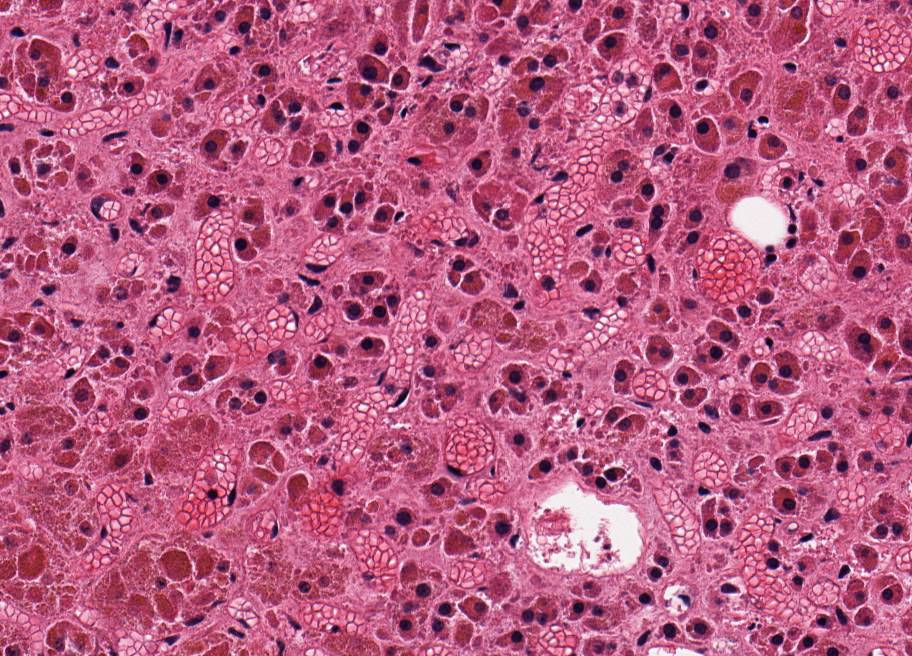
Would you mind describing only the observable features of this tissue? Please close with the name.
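Across the whole field, cells form small rounded nests and short cords separated by thin pink septa. Scattered clusters of cells have pale cytoplasm divided into many small clear vacuoles, giving a honeycomb look. Nest cell nuclei are small, round, dark and fairly uniform, while thin elongated dark nuclei lie within the delicate septa. The tissue is adrenal gland.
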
